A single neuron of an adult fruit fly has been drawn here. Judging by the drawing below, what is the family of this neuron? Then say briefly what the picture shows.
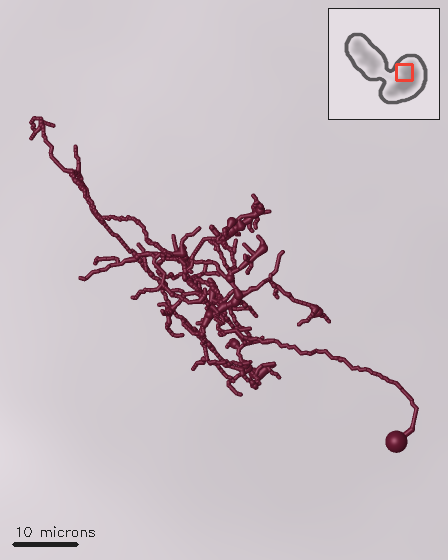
The family is TmY. It is an optic-lobe intrinsic neuron. It is in the brain and does not reach the nerve cord. By the scale bar it is about 60 microns wide in this view. The picture shows dozens of branch ends.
